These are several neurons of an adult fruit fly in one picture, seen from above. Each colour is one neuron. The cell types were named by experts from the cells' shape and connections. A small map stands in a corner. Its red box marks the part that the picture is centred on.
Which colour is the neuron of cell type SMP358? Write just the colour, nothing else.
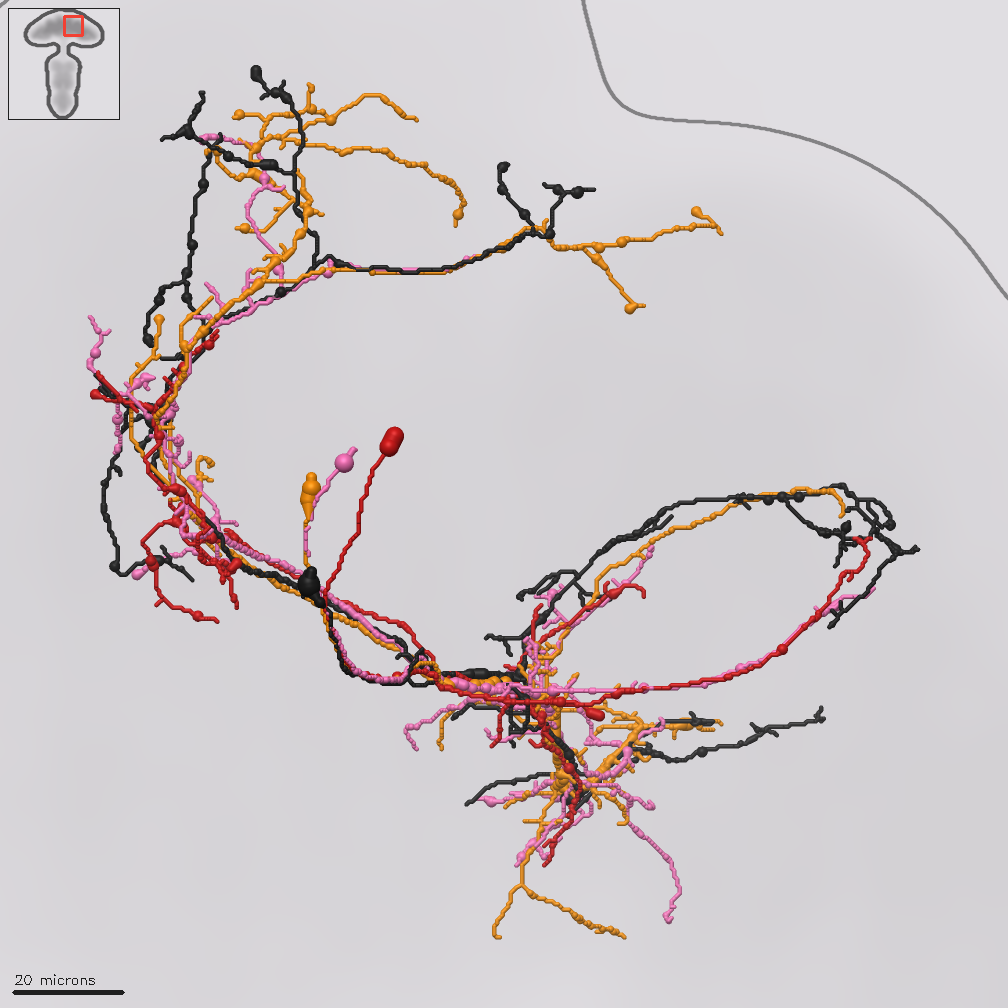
orange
